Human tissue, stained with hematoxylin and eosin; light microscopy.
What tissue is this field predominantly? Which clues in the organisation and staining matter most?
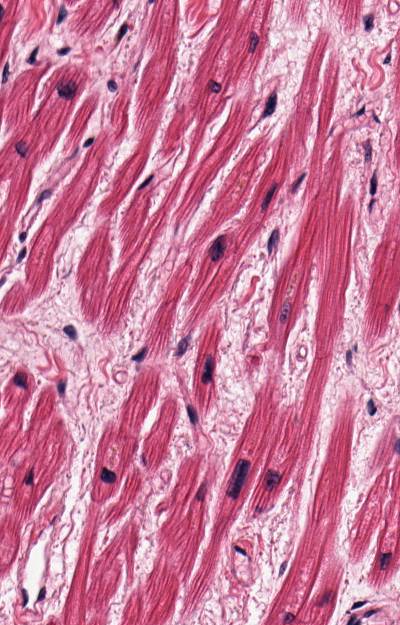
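The field mainly shows myocardium. Checking stain first, the muscle fibres take eosin as a deep pink-red.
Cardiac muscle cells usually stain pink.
Next, the dark oval nuclei sit in the centre of the fibres, not at their edges.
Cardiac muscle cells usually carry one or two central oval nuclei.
Last, the fibre cytoplasm shows fine streaks running lengthwise, and the pale stroma holds thin, wavy pink strands.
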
